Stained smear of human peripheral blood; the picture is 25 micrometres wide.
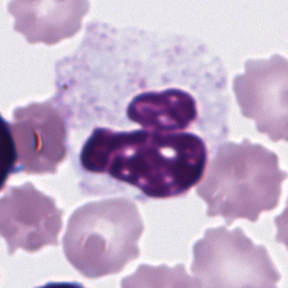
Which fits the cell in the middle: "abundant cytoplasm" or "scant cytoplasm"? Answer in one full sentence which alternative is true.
There is abundant cytoplasm around the nucleus of this cell.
